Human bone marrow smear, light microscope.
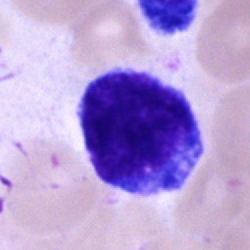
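Blast in the middle of a stained human bone marrow smear. Its outline is roughly oval, with a slightly irregular, bumpy border. The whole cell stains deep purple-blue throughout, and no pale rim of clear cytoplasm surrounds the dark mass. No clear vacuoles are visible inside it.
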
